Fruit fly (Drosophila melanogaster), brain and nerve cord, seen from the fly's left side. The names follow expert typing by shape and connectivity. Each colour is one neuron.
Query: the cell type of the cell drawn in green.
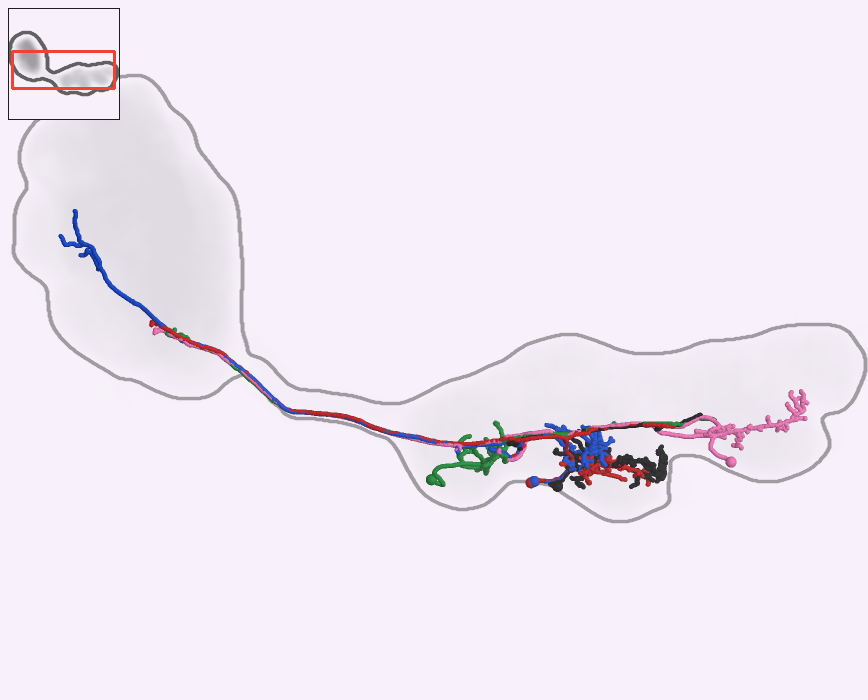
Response: AN10B046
